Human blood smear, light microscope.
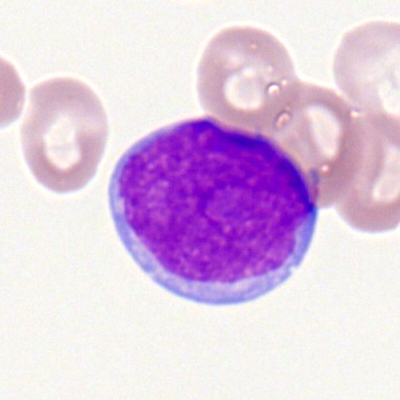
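Myeloblast, the central cell in this stained human blood smear. Its outline looks round to slightly oval, and smooth. Near the middle of the nucleus I notice a paler rounded area. I can see no granules in the cytoplasm. Nor does the surface show any projections or blebs.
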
